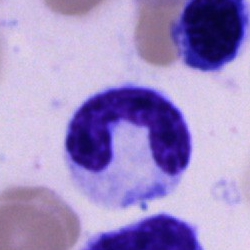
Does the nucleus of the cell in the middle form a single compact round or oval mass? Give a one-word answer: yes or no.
No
